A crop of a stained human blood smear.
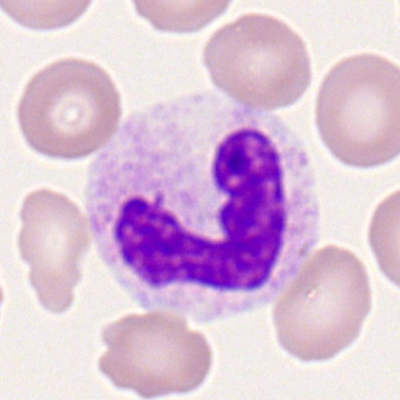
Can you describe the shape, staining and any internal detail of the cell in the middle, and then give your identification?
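Round in outline, the cell has dark purple, coarsely clumped chromatin. Its cytoplasm contains fine, small lilac granules and shows no vacuoles. It is a band neutrophil.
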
